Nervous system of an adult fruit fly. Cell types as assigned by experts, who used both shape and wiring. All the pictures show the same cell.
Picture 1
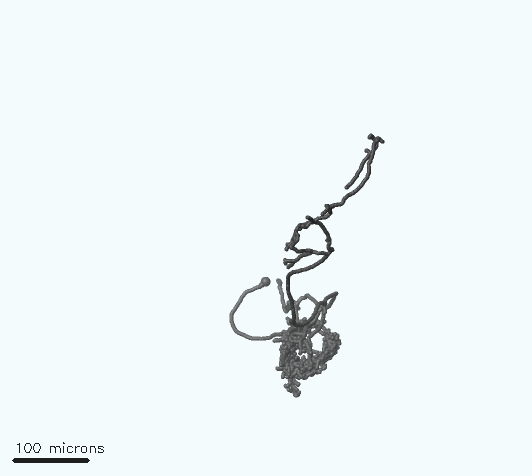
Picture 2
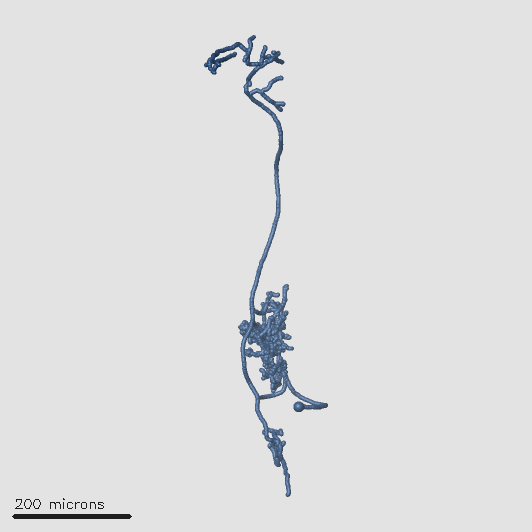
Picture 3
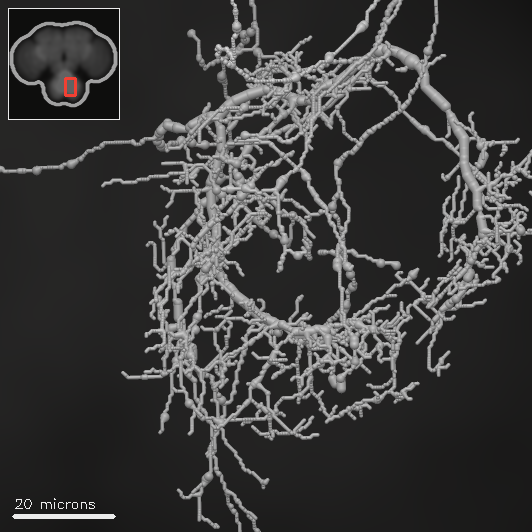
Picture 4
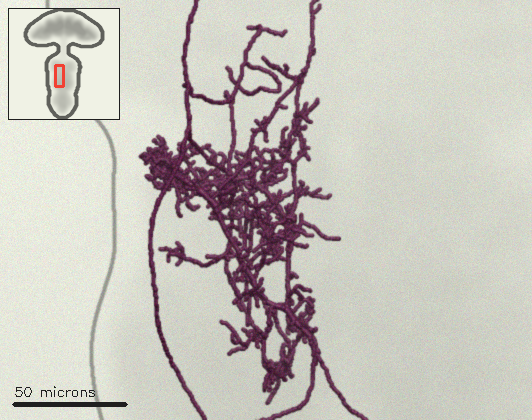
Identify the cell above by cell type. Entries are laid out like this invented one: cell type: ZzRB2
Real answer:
cell type: AN19B032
